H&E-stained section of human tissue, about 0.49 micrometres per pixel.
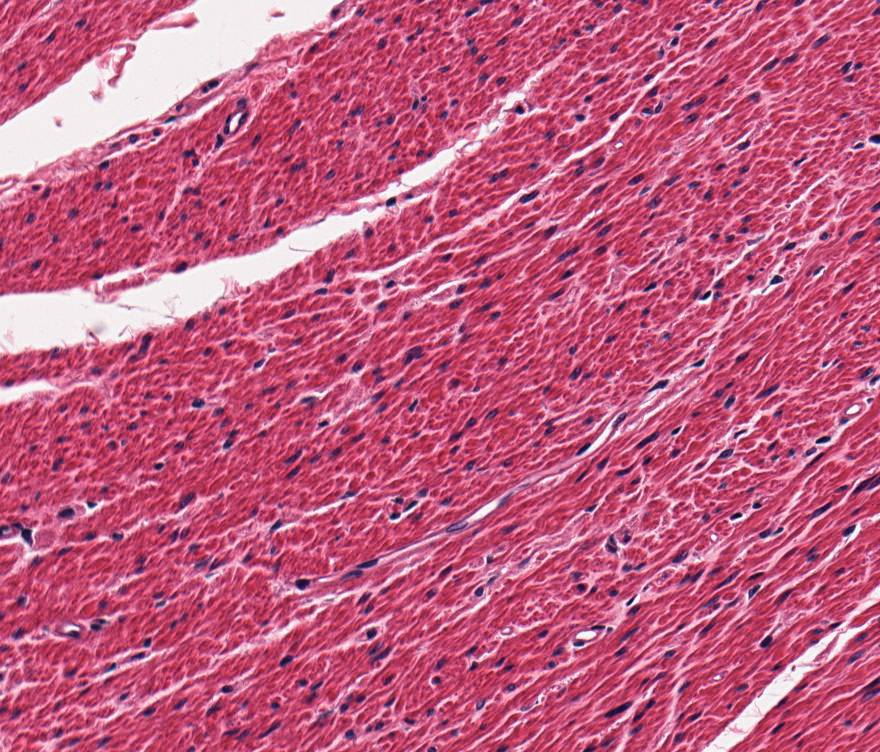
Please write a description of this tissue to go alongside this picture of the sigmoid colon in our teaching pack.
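Arrangement: bundles of muscle fibres fill the whole field, running in parallel diagonally from lower left to upper right. Staining: the fibre cytoplasm is a deep uniform red-pink with eosin. Between fibres: only thin, pale strands of connective tissue. Fat cells: none.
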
